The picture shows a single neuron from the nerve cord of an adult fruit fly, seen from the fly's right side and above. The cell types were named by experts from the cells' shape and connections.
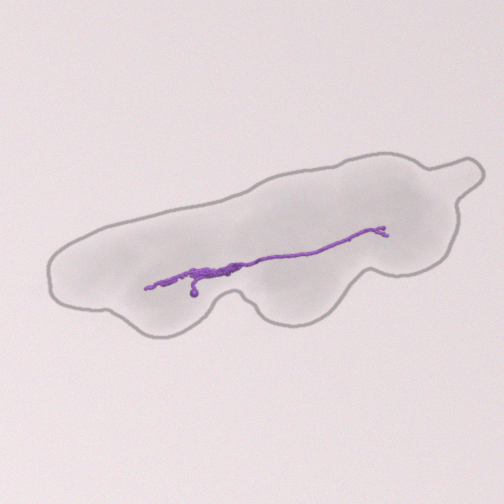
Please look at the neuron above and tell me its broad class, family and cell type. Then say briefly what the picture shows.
Its broad class is nerve-cord intrinsic neuron. The family is hemilineage 10B. Its cell type is IN10B028. As drawn here it is more than twice as wide as it is tall.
